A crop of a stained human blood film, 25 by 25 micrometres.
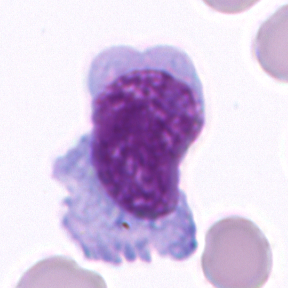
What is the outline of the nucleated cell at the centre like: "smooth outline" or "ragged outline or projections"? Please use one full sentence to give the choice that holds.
There is a ragged or frayed edge, or there are projections, blebs or tags, on this cell.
